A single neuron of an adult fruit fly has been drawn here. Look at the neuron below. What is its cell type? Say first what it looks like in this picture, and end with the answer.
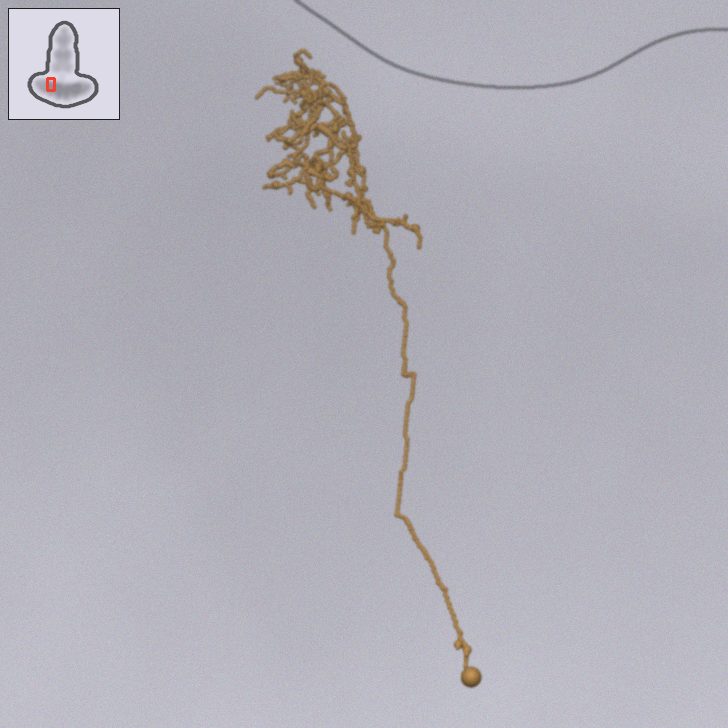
Dozens of branch ends can be seen. As drawn here it is more than twice as tall as it is wide. It is an optic-lobe intrinsic neuron. Its cell type is Li34b.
